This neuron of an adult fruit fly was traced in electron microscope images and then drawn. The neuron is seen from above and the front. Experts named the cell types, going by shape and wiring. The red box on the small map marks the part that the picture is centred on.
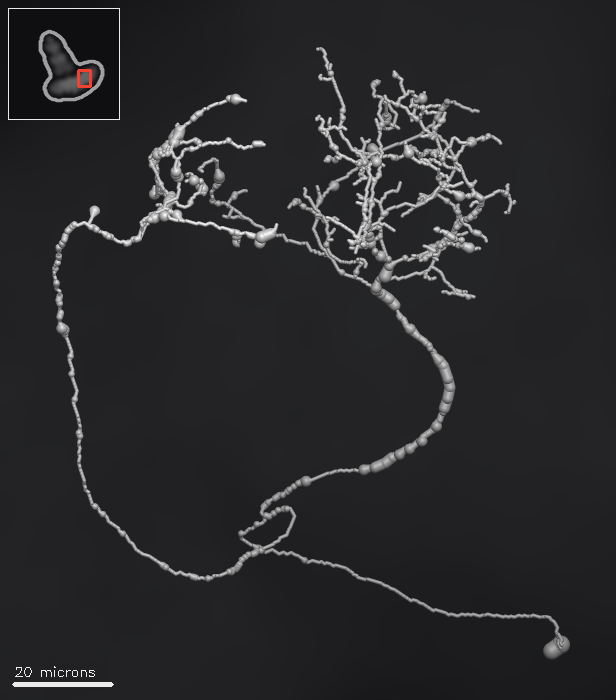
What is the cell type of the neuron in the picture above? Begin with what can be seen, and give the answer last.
Its cell body lies at the lower right of the picture. From top to bottom in the picture it spans about 120 microns. Dozens of branch ends can be seen. It is a central-brain intrinsic neuron. The cell type is SLP240_a.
